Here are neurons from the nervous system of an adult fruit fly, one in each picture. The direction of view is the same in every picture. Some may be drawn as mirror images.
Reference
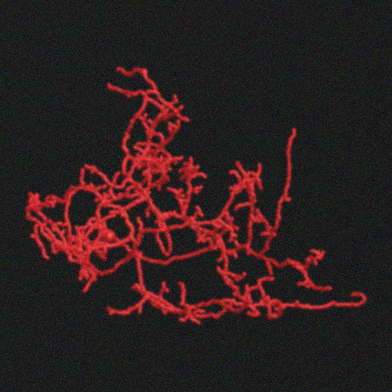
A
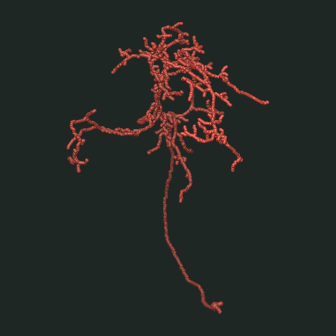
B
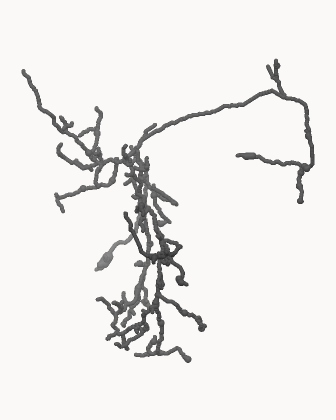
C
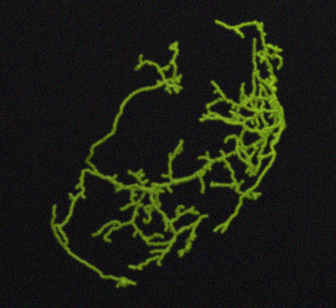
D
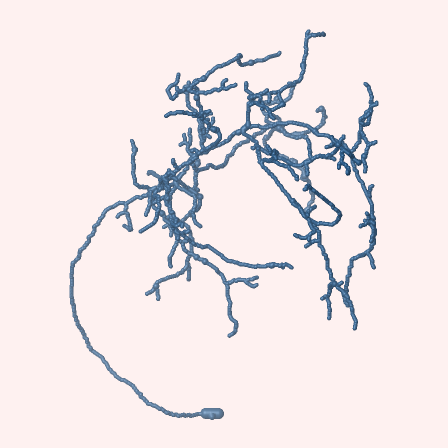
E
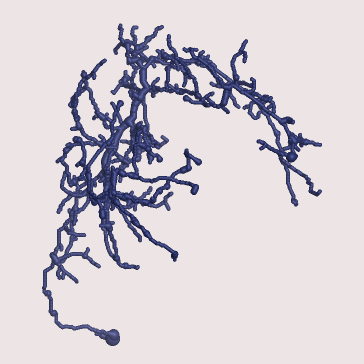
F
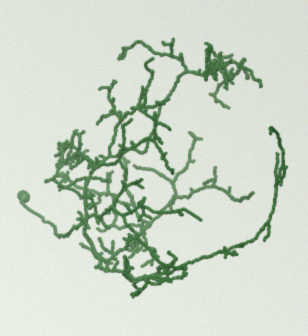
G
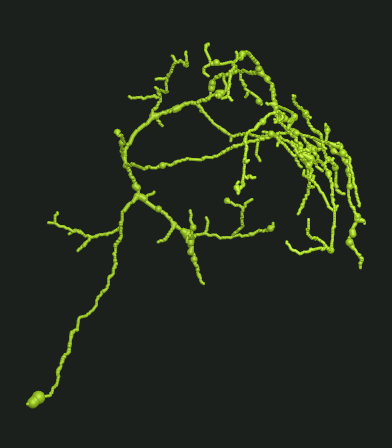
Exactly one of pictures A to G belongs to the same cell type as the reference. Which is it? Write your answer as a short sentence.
The neuron in picture F is of the same cell type.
